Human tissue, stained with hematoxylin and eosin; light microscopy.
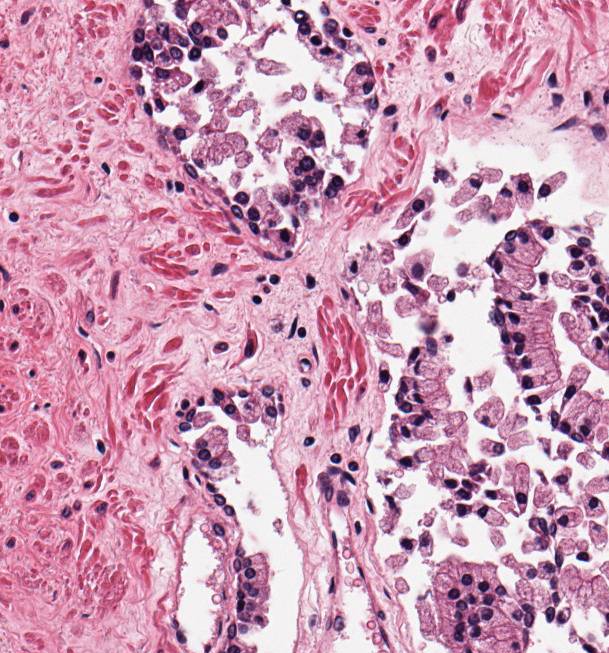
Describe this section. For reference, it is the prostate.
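On the left I see dense pink stroma; the right side and upper centre hold epithelial-lined spaces. The white spaces between the epithelial clusters contain many loose, detached epithelial cells. I find no fat cells anywhere.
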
